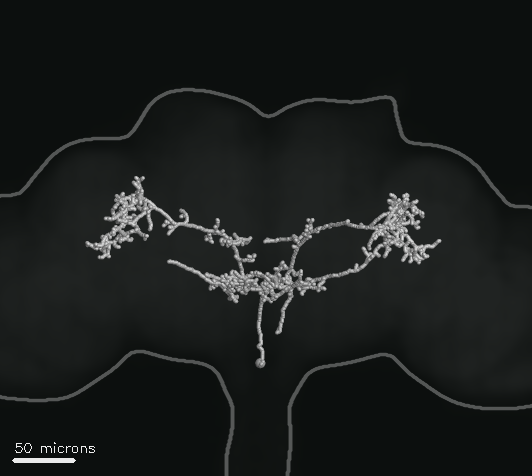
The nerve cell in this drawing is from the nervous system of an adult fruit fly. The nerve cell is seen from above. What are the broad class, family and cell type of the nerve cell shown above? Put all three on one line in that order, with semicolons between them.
central-brain intrinsic neuron; hemilineage LB0; AVLP605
